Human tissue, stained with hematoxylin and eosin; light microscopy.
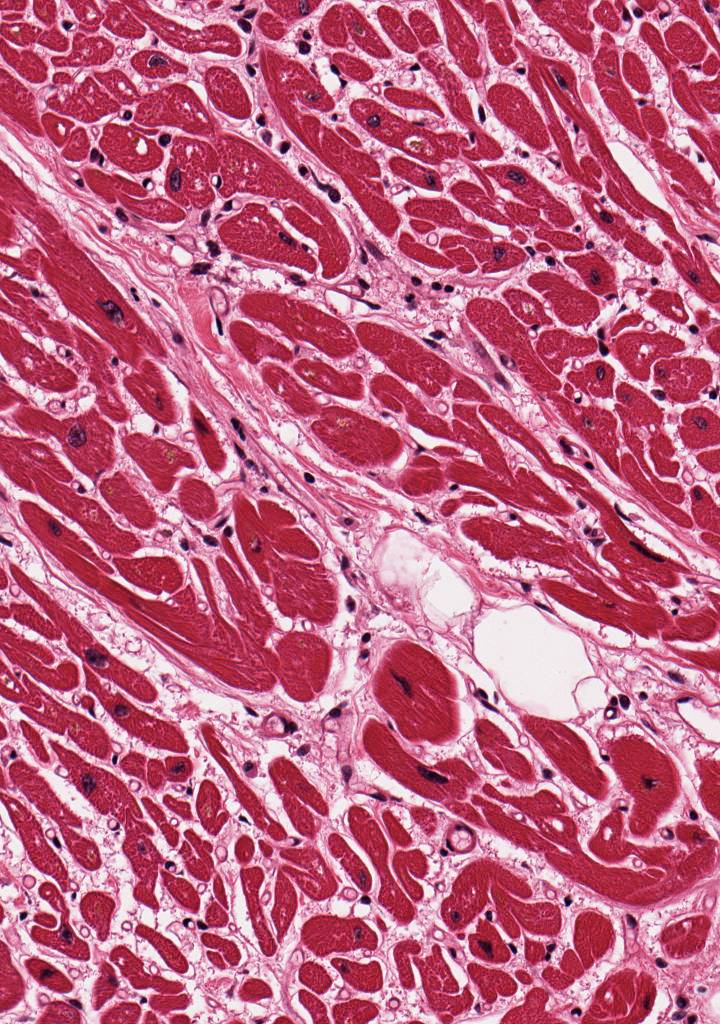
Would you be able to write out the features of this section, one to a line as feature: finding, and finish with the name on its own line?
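Cytoplasm: muscle cytoplasm deep red throughout the field
Granules: small yellow-brown granules close to the nucleus in some muscle fibres
Nuclei: small, dark, elongated, scattered in the connective tissue between fibres
Spaces: clear clefts separating many fibres; a large empty space just right of and below the centre
Name: left ventricle of the heart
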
